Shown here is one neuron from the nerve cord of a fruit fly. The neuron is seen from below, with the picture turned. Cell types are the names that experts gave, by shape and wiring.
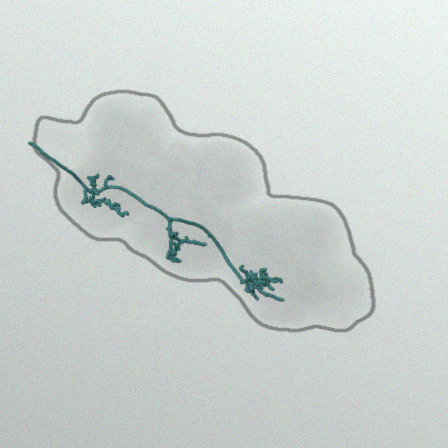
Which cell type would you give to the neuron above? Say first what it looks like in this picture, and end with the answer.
The drawing shows no cell body. As drawn here it is wider than it is tall. It is a descending neuron. It is of cell type DNge023.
